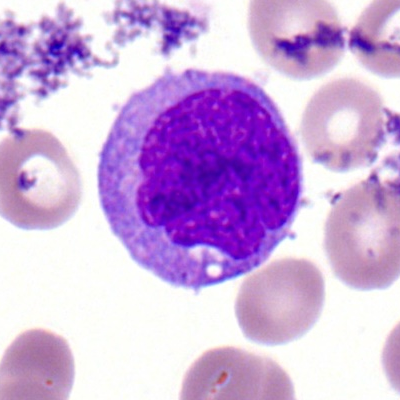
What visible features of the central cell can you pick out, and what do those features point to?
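Round in outline, this cell has its nucleus off-centre to the right, so a wider band of cytoplasm lies on the left. The chromatin is dark purple and clumped, with paler gaps between the clumps. Just below the nucleus, one small clear vacuole sits in the cytoplasm. It is a monocyte.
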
